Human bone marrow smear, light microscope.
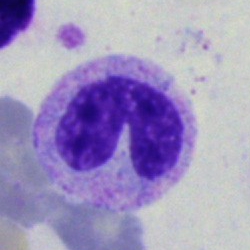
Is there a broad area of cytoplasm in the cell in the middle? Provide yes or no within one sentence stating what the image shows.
Yes, it is abundant cytoplasm that surrounds its nucleus.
